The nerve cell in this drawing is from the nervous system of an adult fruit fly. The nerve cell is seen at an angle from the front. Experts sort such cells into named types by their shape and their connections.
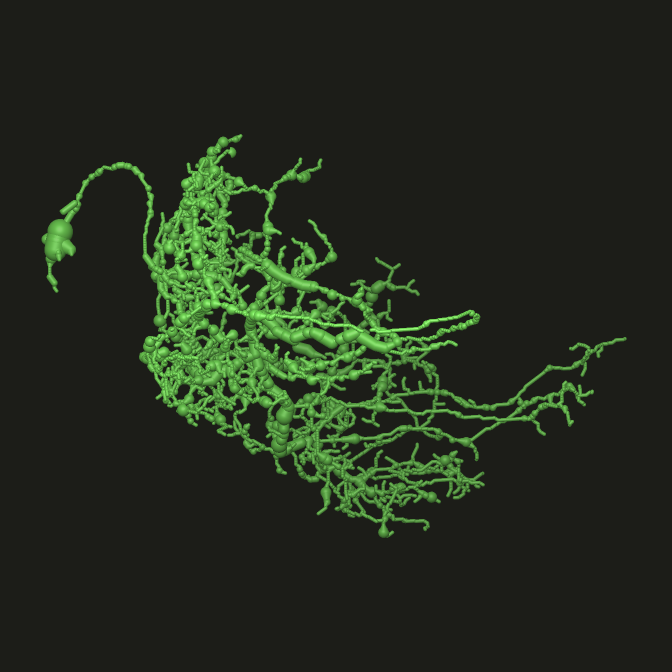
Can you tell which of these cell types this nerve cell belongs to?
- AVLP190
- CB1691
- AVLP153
AVLP153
